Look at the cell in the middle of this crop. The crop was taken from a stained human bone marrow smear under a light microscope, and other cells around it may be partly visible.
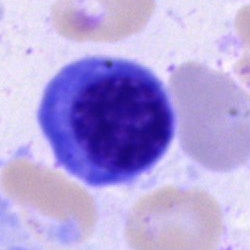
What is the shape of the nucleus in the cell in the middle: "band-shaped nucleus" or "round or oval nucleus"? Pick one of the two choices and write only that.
Round or oval nucleus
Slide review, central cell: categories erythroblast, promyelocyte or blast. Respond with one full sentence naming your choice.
For this crop, the central cell is an erythroblast.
